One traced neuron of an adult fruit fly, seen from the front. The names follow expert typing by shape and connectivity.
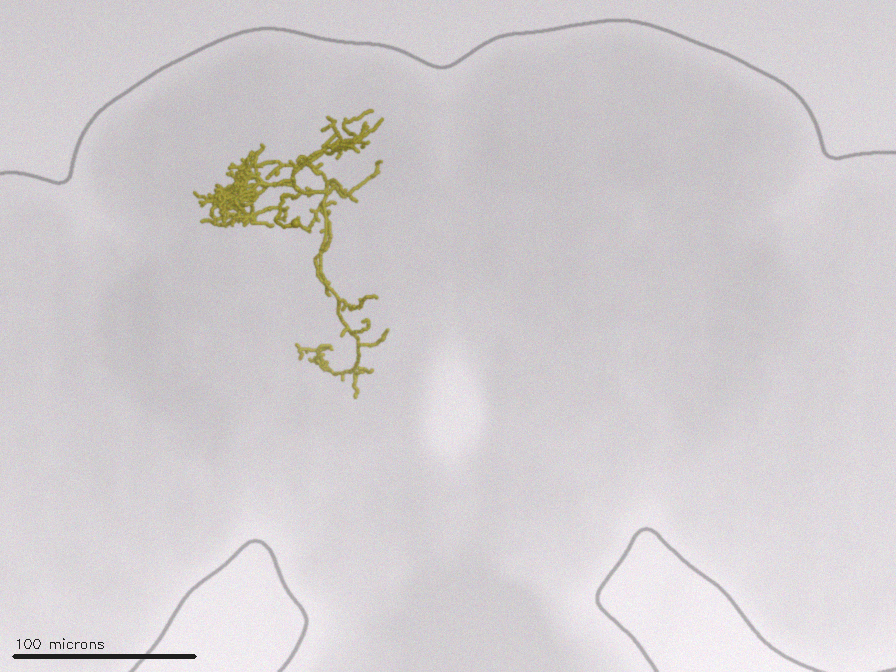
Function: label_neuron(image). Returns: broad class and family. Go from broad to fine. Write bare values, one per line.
central-brain intrinsic neuron
hemilineage CREa2_ventral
